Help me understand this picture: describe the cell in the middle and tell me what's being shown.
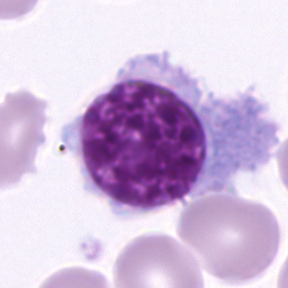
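Look first at the edge of this cell: the cytoplasmic margin is ragged and frayed, most of all on the right and upper side. Now find the nucleus, which sits off-centre, over towards the left. There are no distinct purple-red granules in the cytoplasm, and no vacuoles either. This is a plasma cell.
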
